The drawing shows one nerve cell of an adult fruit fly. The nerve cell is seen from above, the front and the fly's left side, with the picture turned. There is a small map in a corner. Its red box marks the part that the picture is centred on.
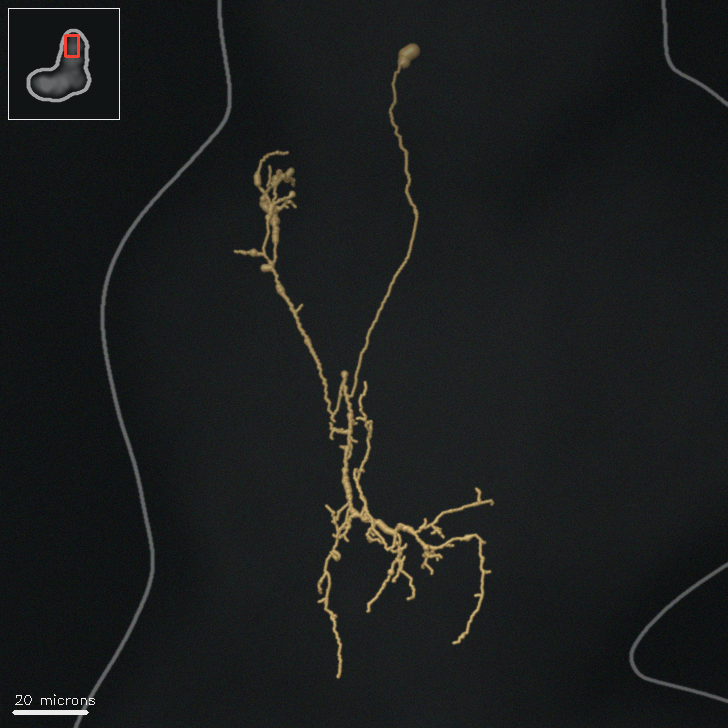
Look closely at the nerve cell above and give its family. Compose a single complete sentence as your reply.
This nerve cell is of the family hemilineage 21A.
